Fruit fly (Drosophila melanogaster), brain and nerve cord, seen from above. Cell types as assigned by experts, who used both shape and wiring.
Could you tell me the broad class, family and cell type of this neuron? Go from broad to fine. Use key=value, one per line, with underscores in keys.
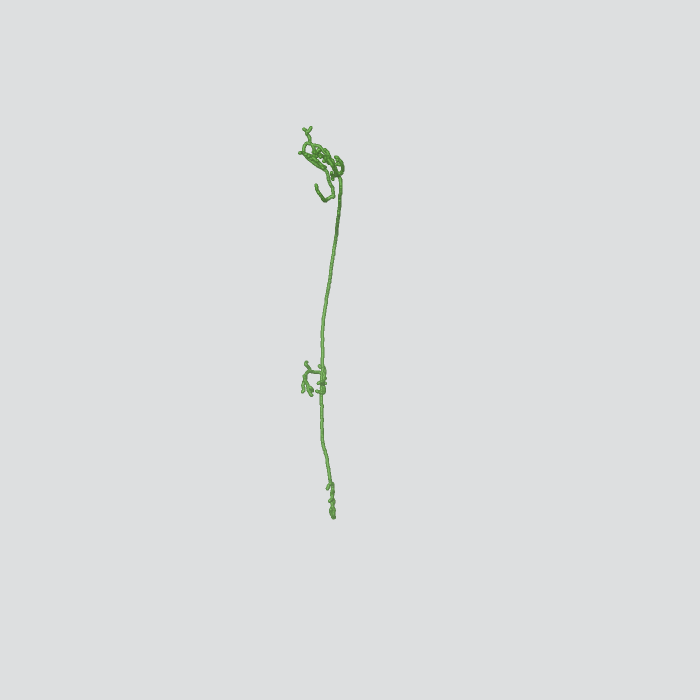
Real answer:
broad_class=sensory neuron descending to the nerve cord
family=DNx
cell_type=DNx02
